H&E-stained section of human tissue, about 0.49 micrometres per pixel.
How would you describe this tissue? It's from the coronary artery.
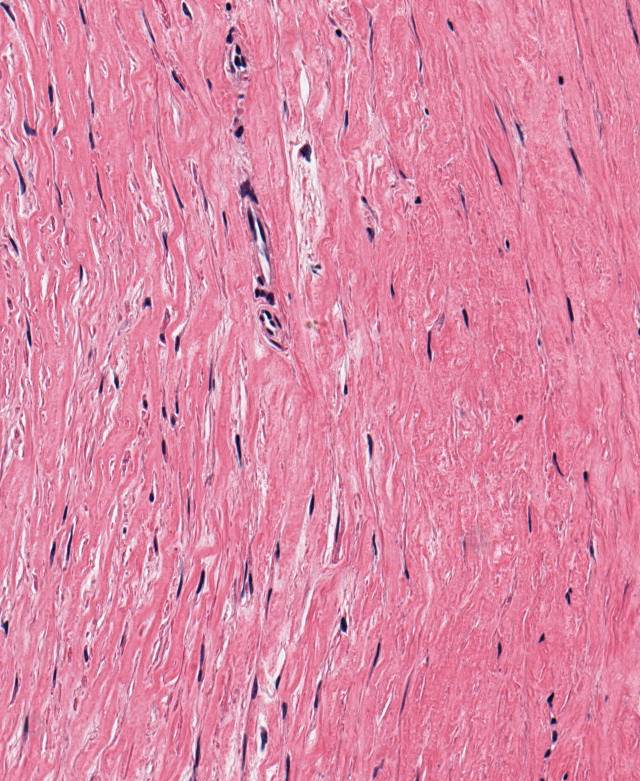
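Across the whole field you'll see densely packed pink fibres running roughly parallel from top to bottom. Nuclei are sparse and widely scattered between them; notice that each is thin, dark and elongated, lying lengthwise along the fibres. Over on the left, the fibres turn wavy, with narrow white clefts separating them.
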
